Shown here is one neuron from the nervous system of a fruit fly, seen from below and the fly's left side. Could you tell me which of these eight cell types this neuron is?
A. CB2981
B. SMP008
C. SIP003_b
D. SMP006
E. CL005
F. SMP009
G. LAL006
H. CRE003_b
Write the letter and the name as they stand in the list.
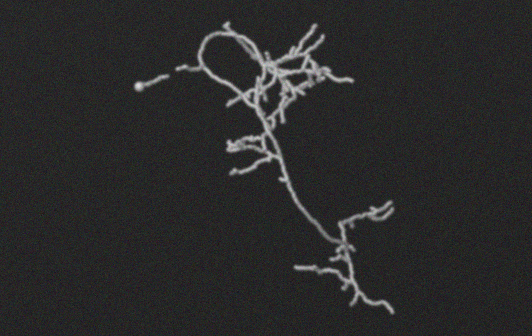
B. SMP008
